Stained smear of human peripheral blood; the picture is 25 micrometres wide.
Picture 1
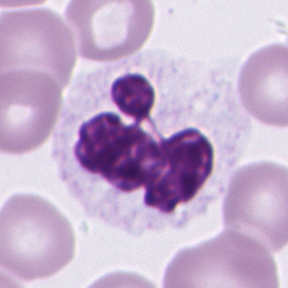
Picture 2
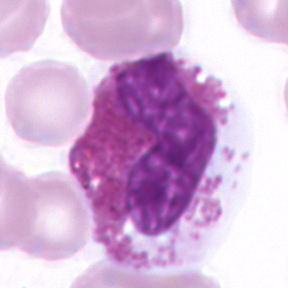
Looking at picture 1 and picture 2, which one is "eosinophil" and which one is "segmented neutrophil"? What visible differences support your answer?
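Picture 1 is the segmented neutrophil; the eosinophil is in picture 2. The neutrophil has a roughly round outline with a faint, pale edge, while the eosinophil's outline is broken along its lower and right edges, with loose granules lying outside the cell margin. In the neutrophil the cytoplasm is plentiful and very pale pinkish-grey, with fine, small lilac granules scattered through it and no vacuoles.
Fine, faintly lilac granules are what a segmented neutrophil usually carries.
In the eosinophil the nucleus takes up the right and central part of the cell, and the granular cytoplasm is left over on the left. The chromatin is dark in both: dark purple and coarsely clumped in the neutrophil, a deep purple in the eosinophil.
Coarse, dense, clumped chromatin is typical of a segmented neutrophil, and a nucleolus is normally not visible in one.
No nucleoli show in the neutrophil's nucleus. Around the eosinophil, red cells sit close against its left and upper sides.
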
